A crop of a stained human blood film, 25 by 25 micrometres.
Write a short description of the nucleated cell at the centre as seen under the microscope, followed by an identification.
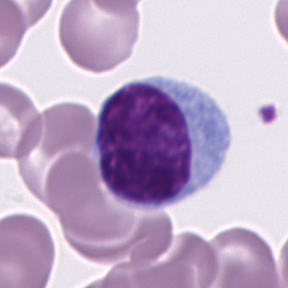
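You'll notice the outline is round and smooth, and so is the edge of the nucleus, with no indentation anywhere. Off to the right of the nucleus the cytoplasm makes a crescent, and there aren't any distinct granules in it. What you're looking at is a typical lymphocyte.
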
